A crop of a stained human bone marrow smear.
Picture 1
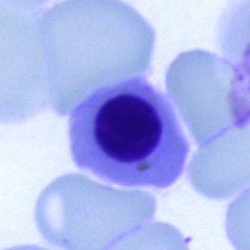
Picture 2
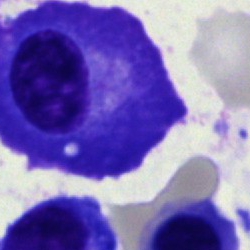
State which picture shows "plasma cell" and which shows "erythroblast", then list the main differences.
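Picture 1: erythroblast. Picture 2: plasma cell. Nucleus position: off-centre, towards the left, in the plasma cell.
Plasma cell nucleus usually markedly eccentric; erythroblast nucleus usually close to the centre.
Cytoplasm: pale bluish-lilac in the erythroblast; abundant and deep blue in the plasma cell.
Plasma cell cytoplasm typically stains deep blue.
Plasma cell: paler zone in the cytoplasm just right of the nucleus.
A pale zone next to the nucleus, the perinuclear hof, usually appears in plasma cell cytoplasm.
Chromatin: dense and very dark purple in the erythroblast; dark and coarsely clumped in the plasma cell. Outline: angular with several flattened sides in the erythroblast; irregular with small bumps in the plasma cell. Erythroblast: no nucleoli visible; pale cells without nuclei pressing against it on several sides. Plasma cell: no distinct granules in the cytoplasm.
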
